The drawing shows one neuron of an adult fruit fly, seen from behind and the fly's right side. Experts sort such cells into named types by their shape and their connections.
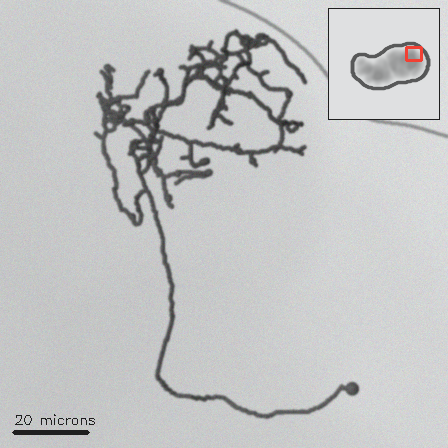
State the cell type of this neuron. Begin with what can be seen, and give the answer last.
The cell body can be seen at the lower right of the picture. By the scale bar it is about 100 microns tall in this view. Dozens of branch ends can be seen. Its broad class is central-brain intrinsic neuron. It is of cell type LHAV7a4.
